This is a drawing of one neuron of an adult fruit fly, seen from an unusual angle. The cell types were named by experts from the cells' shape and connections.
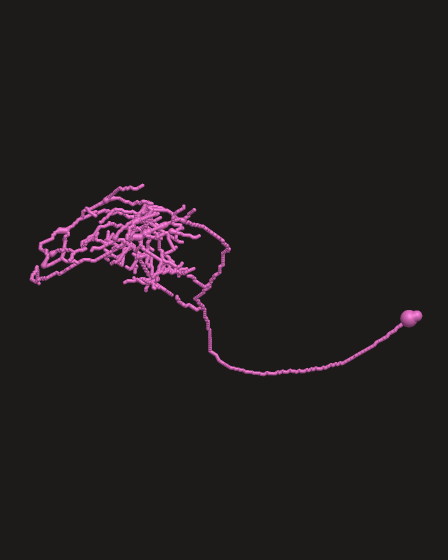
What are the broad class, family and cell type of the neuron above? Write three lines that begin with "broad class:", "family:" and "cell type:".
broad class: central-brain intrinsic neuron
family: hemilineage LALa1_anterior
cell type: CB1705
